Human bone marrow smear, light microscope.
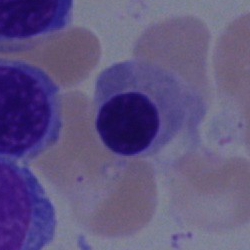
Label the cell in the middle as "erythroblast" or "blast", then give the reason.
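Erythroblast, not blast. The deciding feature is the chromatin, dense and dark purple throughout the nucleus.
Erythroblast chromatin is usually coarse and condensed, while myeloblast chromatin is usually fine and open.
The nucleus sits off-centre toward the left, with a moderate rim of pale greyish-blue cytoplasm mostly to its right, inside a smooth, rounded outline without surface projections.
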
